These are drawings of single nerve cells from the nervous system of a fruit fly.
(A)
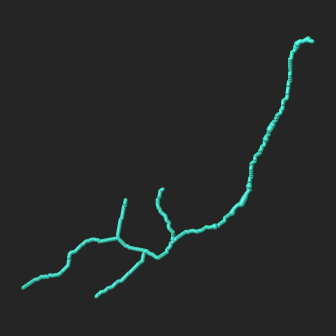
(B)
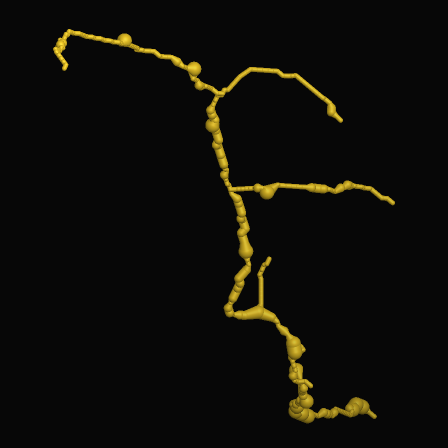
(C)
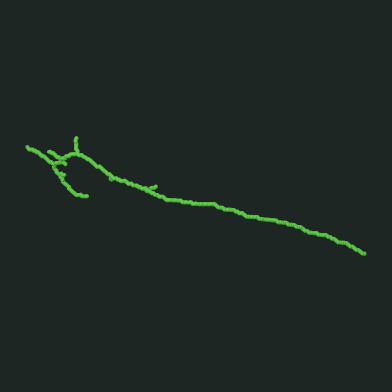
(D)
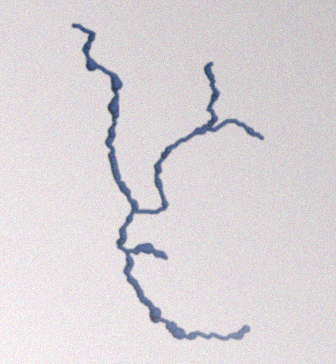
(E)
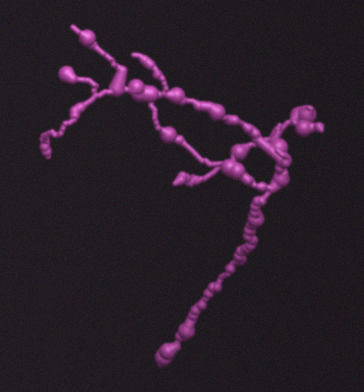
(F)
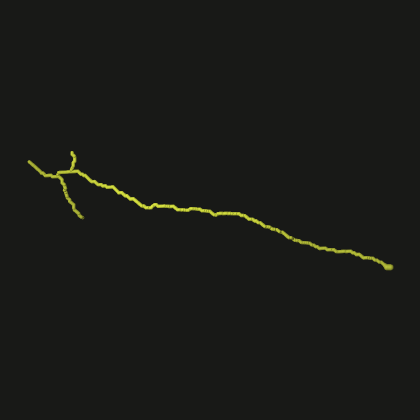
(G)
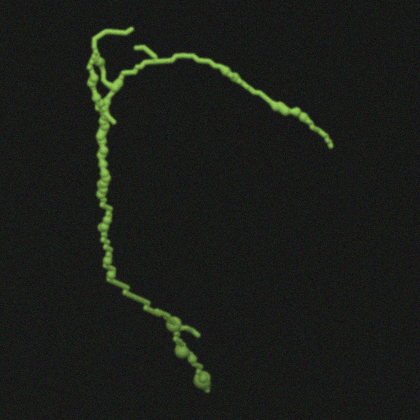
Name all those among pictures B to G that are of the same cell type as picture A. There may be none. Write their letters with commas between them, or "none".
B, D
